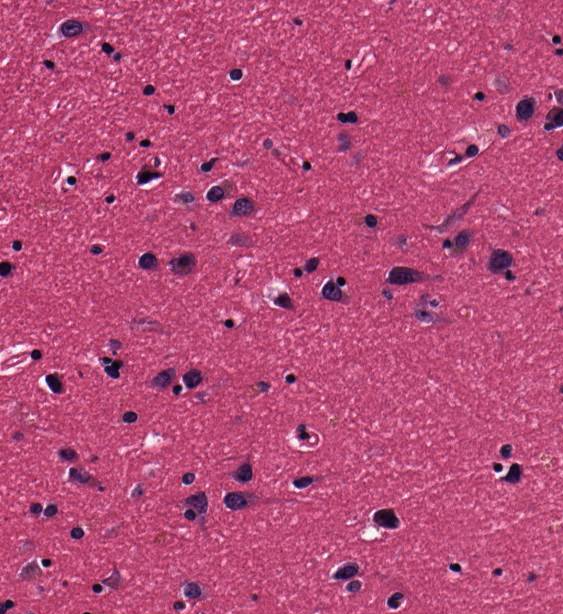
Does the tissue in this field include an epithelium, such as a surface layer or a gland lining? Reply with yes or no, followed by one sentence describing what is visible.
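No. No epithelium is present anywhere in the field.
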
